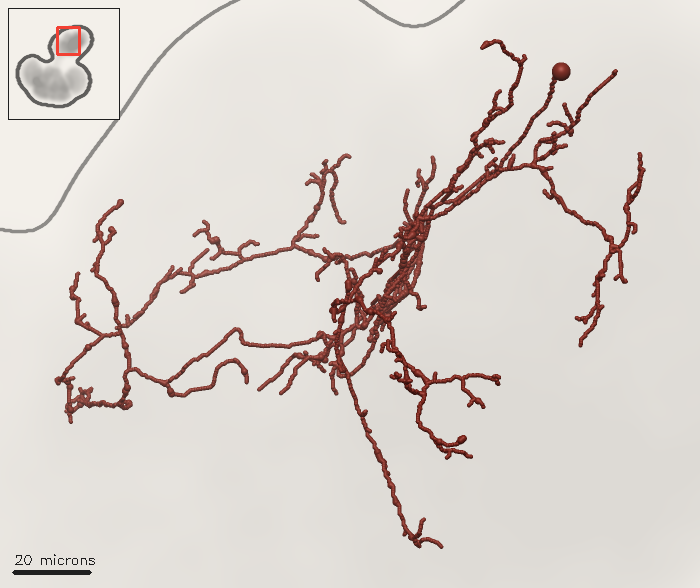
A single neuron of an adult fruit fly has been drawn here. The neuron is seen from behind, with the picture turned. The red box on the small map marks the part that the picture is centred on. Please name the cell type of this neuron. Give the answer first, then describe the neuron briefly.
It is of cell type IN03A052. It is a nerve-cord intrinsic neuron. The cell body is at the upper right of the picture. From left to right in the picture it spans about 160 microns.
